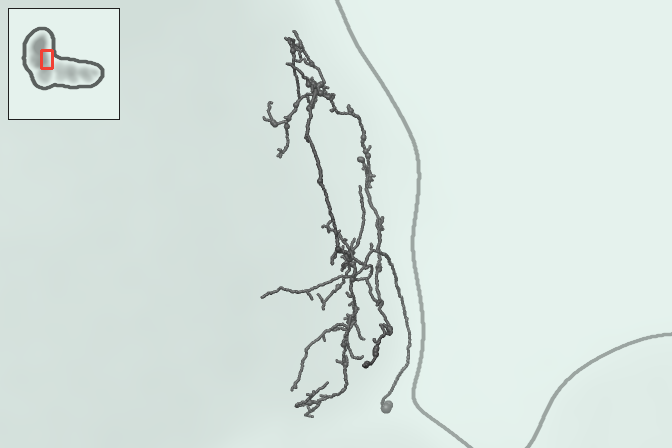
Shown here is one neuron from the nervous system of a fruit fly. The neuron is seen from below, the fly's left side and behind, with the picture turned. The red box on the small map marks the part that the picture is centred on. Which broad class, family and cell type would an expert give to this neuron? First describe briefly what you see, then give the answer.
The cell body can be seen at the bottom of the picture. The picture shows dozens of branch ends. It is a central-brain intrinsic neuron. The family is hemilineage LHp2. Its cell type is LHPV6f5.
